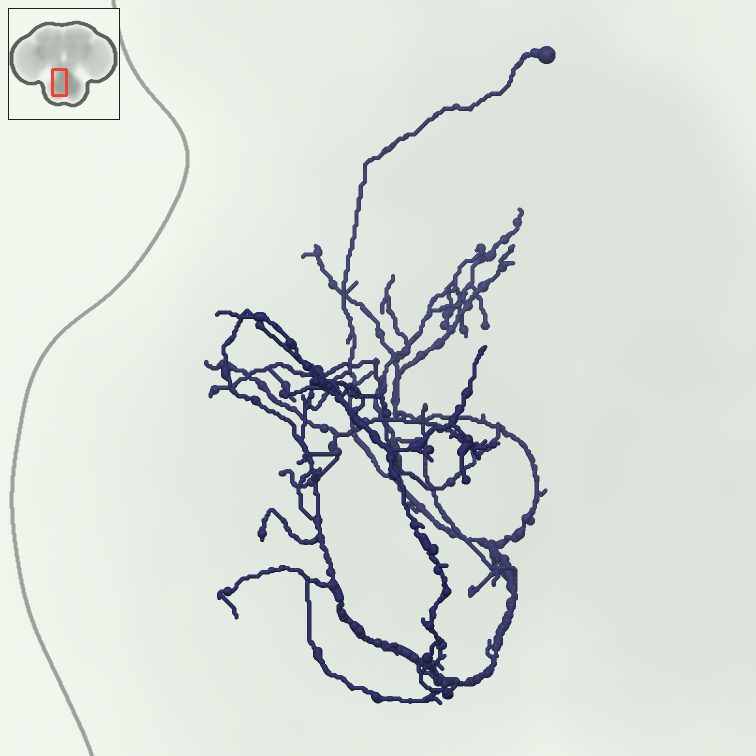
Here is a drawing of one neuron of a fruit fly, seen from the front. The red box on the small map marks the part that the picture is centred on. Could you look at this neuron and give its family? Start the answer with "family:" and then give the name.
family: hemilineage 17A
